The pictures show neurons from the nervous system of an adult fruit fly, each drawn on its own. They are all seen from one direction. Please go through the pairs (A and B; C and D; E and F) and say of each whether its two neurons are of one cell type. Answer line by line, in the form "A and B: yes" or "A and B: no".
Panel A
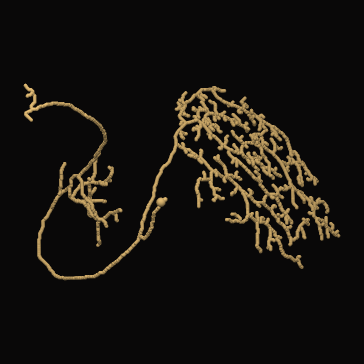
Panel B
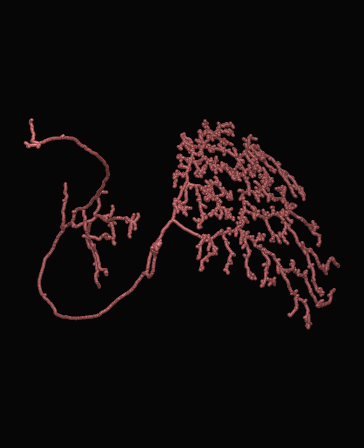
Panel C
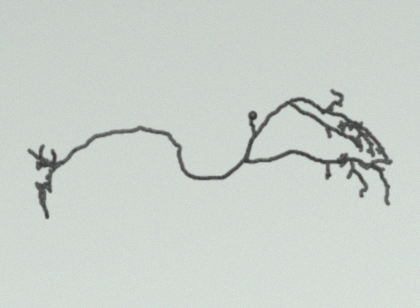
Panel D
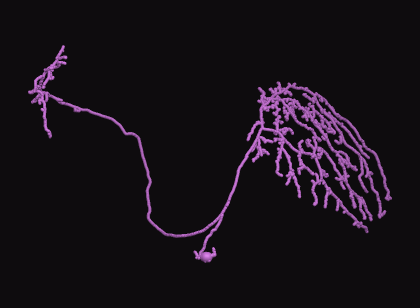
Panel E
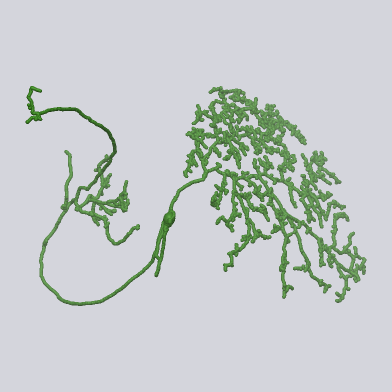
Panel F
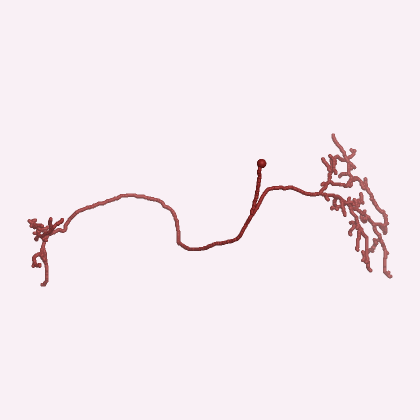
A and B: yes
C and D: no
E and F: no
